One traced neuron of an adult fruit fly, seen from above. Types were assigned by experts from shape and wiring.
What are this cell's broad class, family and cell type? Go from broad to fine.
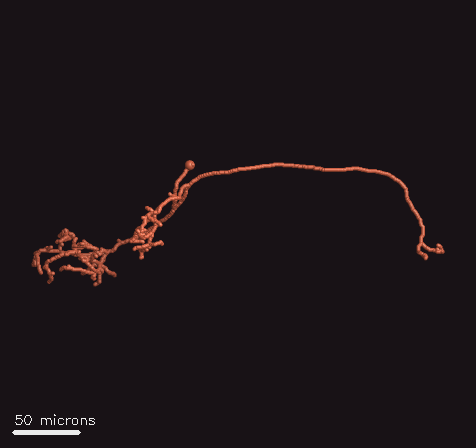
central-brain intrinsic neuron; hemilineage LHd1; CB3608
